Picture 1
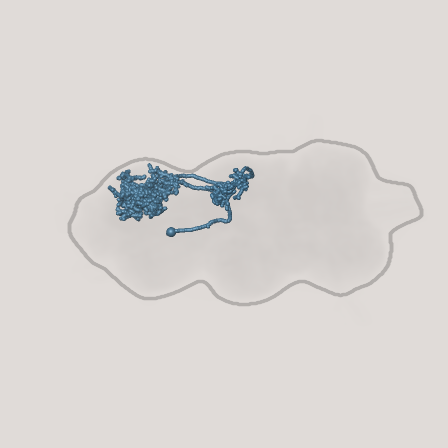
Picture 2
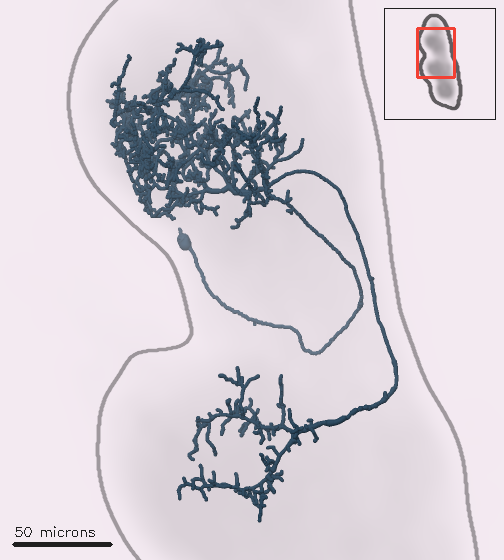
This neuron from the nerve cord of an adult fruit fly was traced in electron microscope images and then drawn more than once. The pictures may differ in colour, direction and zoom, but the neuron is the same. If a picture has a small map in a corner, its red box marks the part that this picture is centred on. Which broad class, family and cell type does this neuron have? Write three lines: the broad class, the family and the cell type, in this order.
nerve-cord intrinsic neuron
hemilineage 02A
IN02A003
